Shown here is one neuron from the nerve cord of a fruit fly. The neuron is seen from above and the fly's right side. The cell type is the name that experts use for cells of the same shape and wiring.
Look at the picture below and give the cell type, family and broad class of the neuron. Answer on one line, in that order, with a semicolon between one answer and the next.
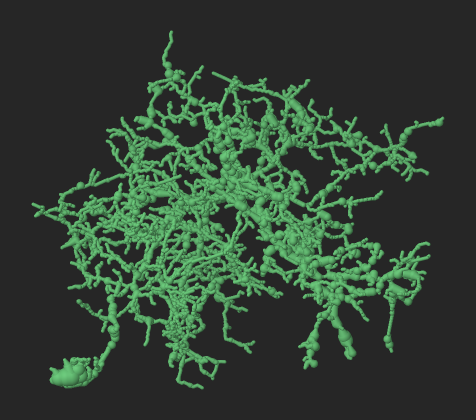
IN21A037; hemilineage 21A; nerve-cord intrinsic neuron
